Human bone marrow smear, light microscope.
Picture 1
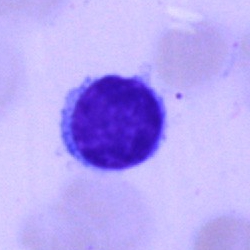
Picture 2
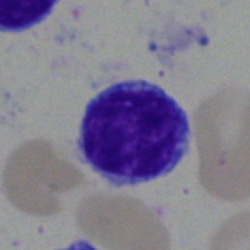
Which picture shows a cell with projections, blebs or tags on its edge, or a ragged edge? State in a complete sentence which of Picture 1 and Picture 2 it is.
The cell of Picture 1 has a border that is ragged or frayed, or bears projections, blebs or tags.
